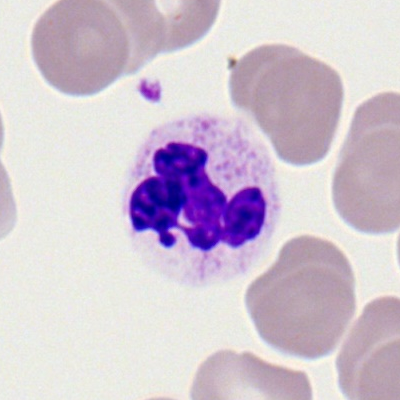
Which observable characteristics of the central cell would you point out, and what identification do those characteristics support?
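Fine pinkish-lilac granules lie scattered through pale pink cytoplasm. The nucleus is divided into several separate lobes, and its chromatin is dark purple and coarsely clumped. It is a segmented neutrophil.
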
